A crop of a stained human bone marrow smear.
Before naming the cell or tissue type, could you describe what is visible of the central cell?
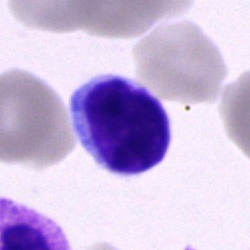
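Oval cell, smooth outline. Nucleus occupies almost all of it. Cytoplasm: thin rim, widest on the left. Chromatin dense, dark purple. Name: lymphocyte.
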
